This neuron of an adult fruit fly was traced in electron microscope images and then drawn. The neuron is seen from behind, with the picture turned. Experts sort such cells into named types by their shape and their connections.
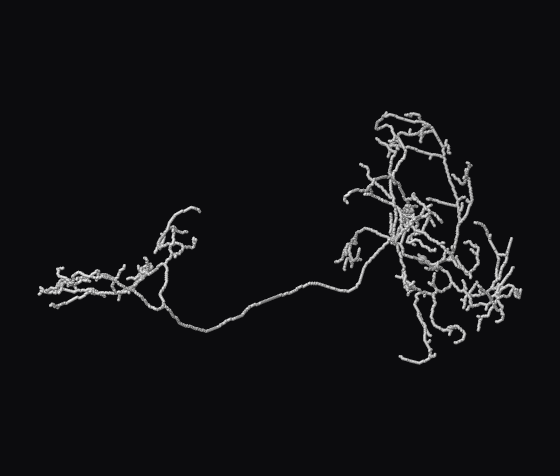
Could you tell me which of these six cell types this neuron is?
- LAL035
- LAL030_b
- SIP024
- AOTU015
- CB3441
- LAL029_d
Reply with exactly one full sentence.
In the scheme of cell types, this neuron is SIP024.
